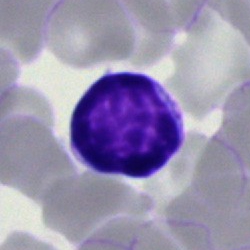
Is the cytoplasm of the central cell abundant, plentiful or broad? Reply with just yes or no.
No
